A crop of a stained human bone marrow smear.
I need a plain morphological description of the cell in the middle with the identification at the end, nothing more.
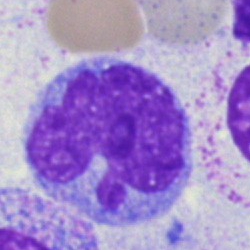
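Outline roughly round, smooth. Nucleus fills most of the cell, with a deep notch cutting in from its lower edge. No vacuoles visible in the cytoplasm. Cell: monocyte.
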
